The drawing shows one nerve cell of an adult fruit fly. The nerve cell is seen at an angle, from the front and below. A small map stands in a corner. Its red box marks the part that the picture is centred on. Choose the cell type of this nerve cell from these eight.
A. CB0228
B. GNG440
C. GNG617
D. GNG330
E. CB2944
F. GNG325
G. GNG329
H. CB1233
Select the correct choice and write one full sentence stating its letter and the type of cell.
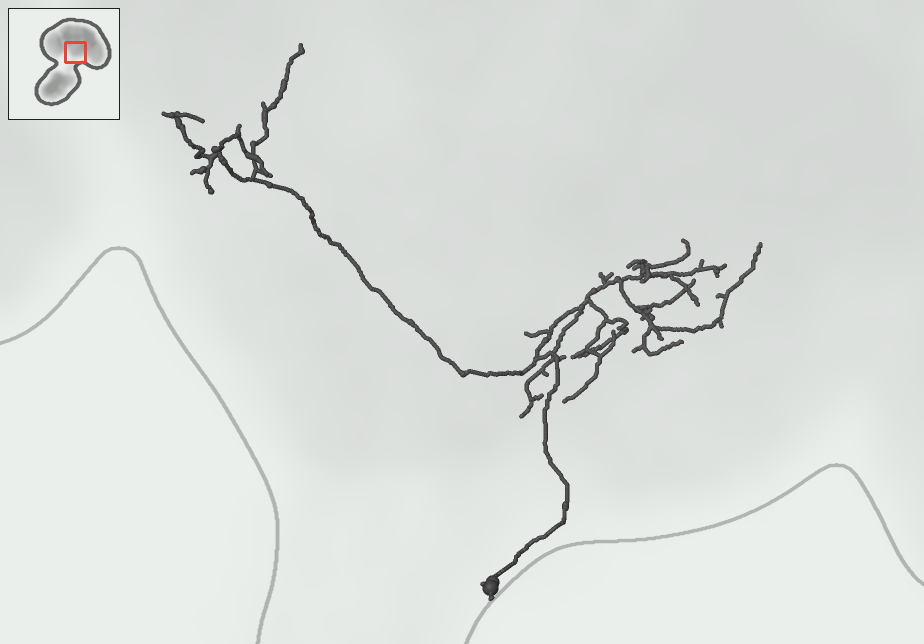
It is option F, GNG325, that gives the cell type of the nerve cell.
